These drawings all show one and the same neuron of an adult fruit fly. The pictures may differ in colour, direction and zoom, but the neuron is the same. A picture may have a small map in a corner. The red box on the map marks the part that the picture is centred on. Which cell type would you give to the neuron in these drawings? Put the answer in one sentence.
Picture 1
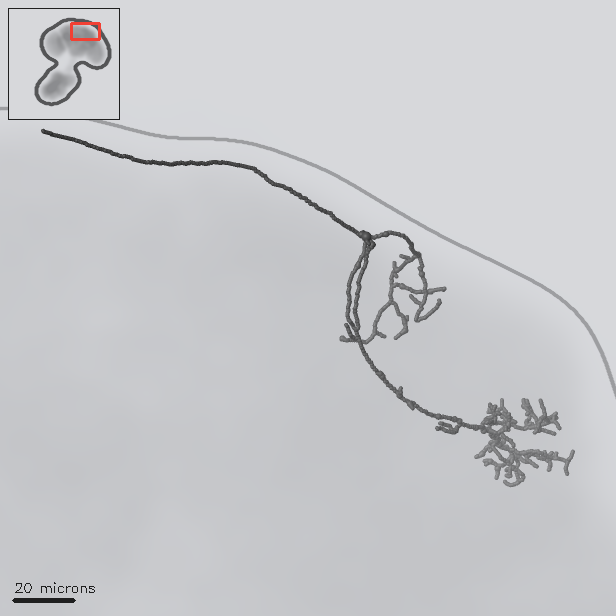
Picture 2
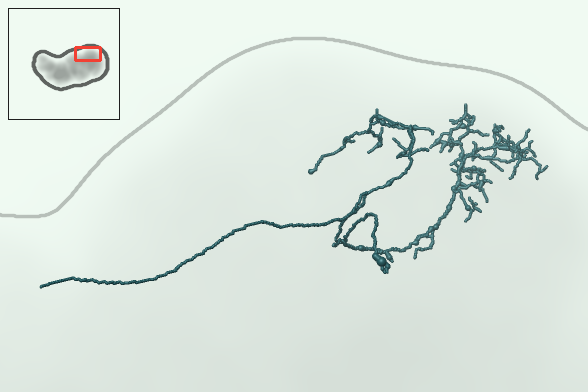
The cell type is CB1020.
